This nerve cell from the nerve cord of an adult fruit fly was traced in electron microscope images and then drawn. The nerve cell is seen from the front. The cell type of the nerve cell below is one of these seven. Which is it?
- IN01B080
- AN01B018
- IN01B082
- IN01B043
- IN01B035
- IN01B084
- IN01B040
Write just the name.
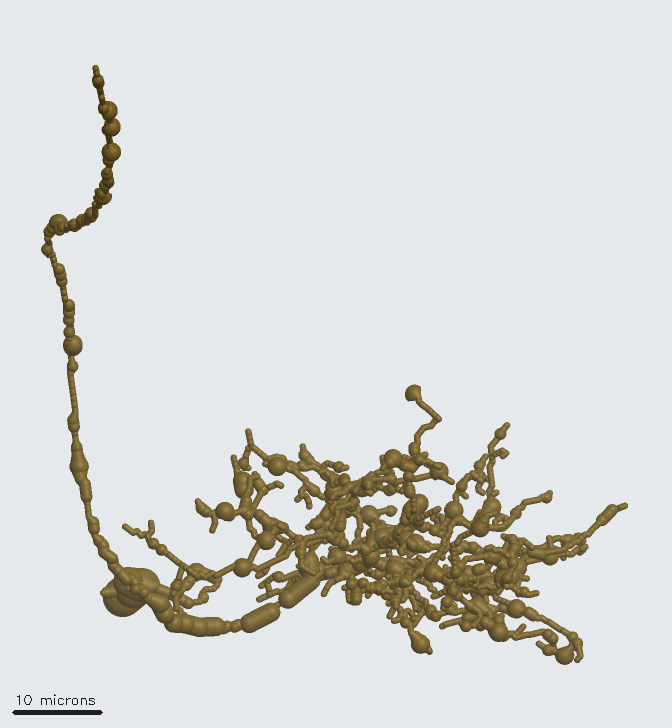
AN01B018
